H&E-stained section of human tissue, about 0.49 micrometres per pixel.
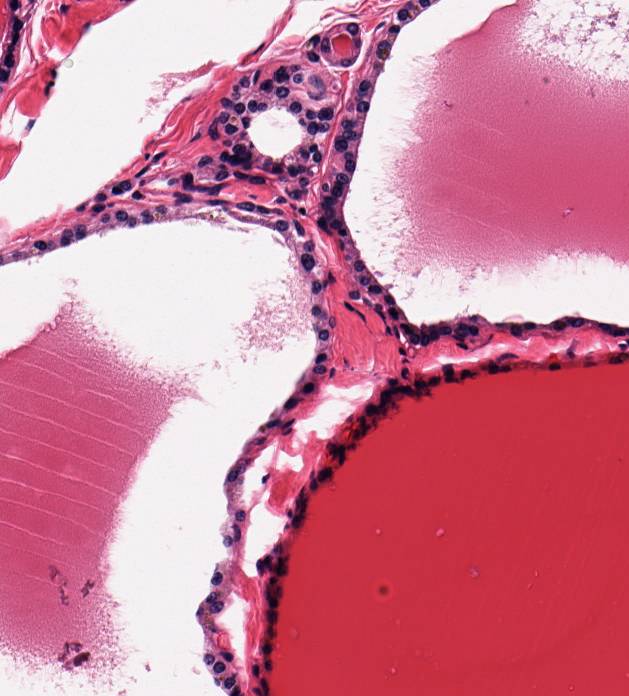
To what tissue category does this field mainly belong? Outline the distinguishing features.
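The structure shown is the thyroid follicle. The deciding feature is that large round follicles filled with homogeneous eosinophilic colloid, separated by thin septa, take up most of the field.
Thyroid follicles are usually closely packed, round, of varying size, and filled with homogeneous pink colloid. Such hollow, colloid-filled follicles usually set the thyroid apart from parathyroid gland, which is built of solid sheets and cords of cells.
The colloid in the lower right follicle is a deeper red than the paler pink colloid at the upper right and left.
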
